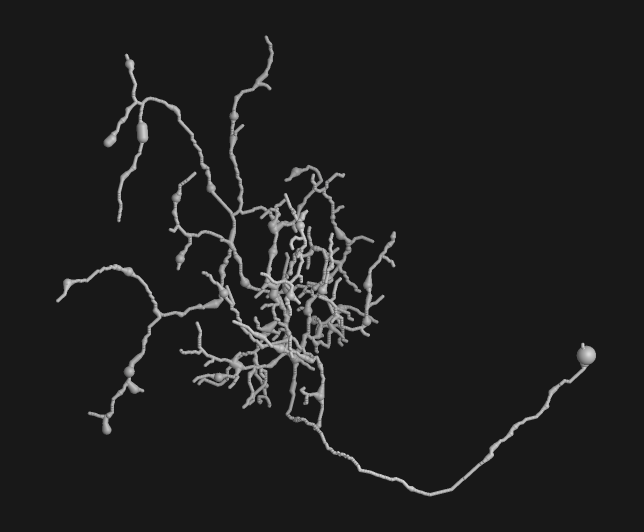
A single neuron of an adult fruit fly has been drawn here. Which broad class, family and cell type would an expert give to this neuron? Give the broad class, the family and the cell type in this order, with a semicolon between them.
optic-lobe intrinsic neuron; Cm; Cm8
